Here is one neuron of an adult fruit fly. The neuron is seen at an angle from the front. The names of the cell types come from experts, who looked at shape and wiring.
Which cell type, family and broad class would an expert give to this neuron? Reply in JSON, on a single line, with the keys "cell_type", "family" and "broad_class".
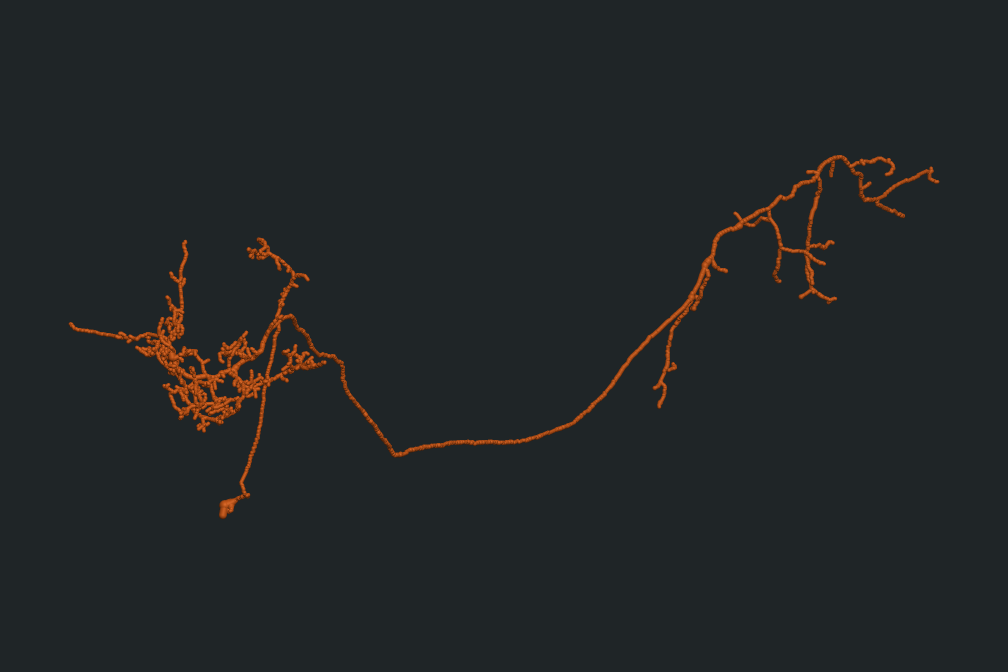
{"cell_type": "DNge175", "family": "hemilineage LB12", "broad_class": "descending neuron"}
